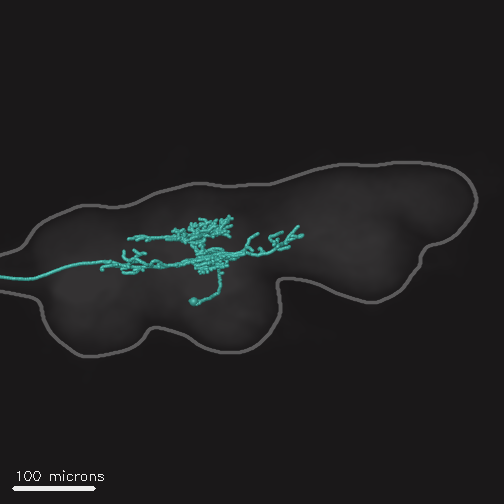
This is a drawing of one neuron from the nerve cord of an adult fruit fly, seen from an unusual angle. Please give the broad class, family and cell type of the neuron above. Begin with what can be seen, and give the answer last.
In this view it is more than twice as wide as it is tall. Its broad class is ascending neuron. The family is hemilineage 06B. The cell type is AN06B051.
